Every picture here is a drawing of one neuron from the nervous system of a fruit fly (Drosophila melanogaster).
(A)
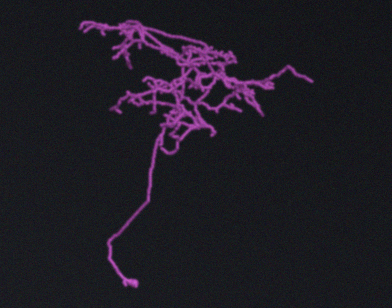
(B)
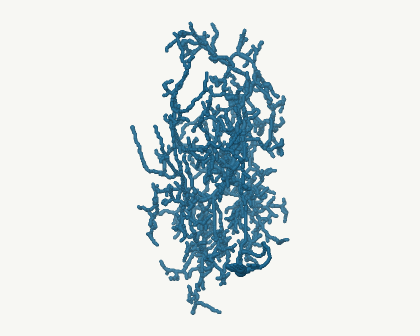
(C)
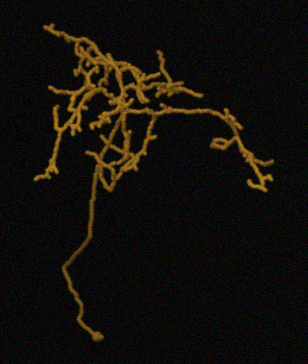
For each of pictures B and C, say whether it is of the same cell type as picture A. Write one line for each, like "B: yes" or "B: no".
B: no
C: yes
